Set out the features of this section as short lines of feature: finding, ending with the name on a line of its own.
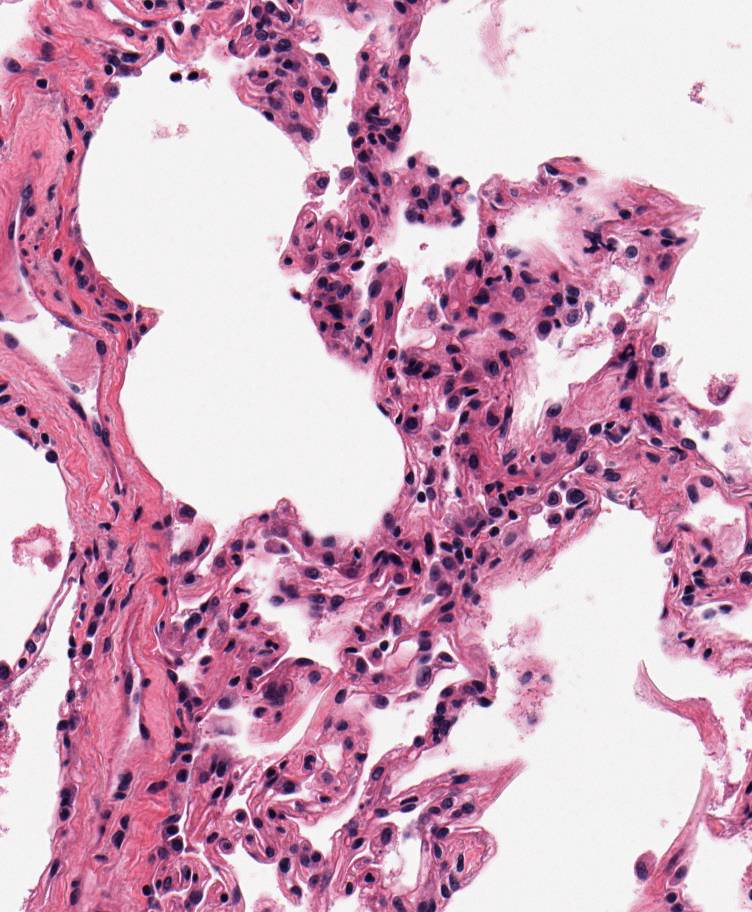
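Septa: branching network enclosing large empty spaces
Spaces: largest at upper left
Left edge: band of strongly eosinophilic wavy fibres, running roughly top to bottom
Nuclei: dark-staining, mostly round to oval, throughout the septa
Fat cells: checked, none anywhere in the field
Name: lung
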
